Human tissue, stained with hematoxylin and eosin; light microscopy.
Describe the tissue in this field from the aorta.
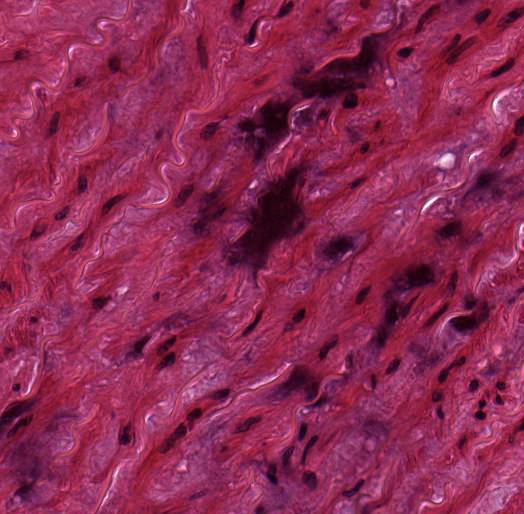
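Wavy pink fibres are arranged in parallel bundles that run diagonally across the entire field. Between the fibres, the nuclei are mostly elongated and spindle-shaped. The spaces separating the pink fibre bundles are filled with pale bluish-purple material. Near the centre of the field lies an ill-defined dark purple smudge.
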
